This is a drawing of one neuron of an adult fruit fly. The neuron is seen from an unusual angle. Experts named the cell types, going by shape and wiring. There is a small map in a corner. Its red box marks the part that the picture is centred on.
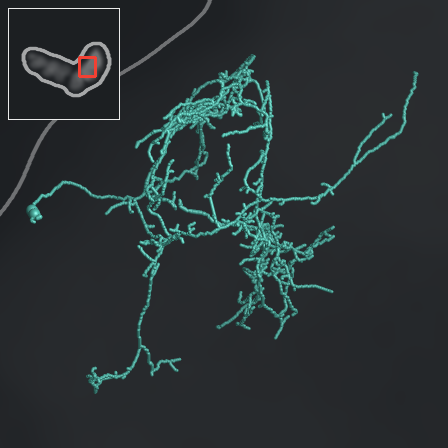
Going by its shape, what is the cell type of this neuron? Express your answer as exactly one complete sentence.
The cell type to which this neuron belongs is CB2298.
